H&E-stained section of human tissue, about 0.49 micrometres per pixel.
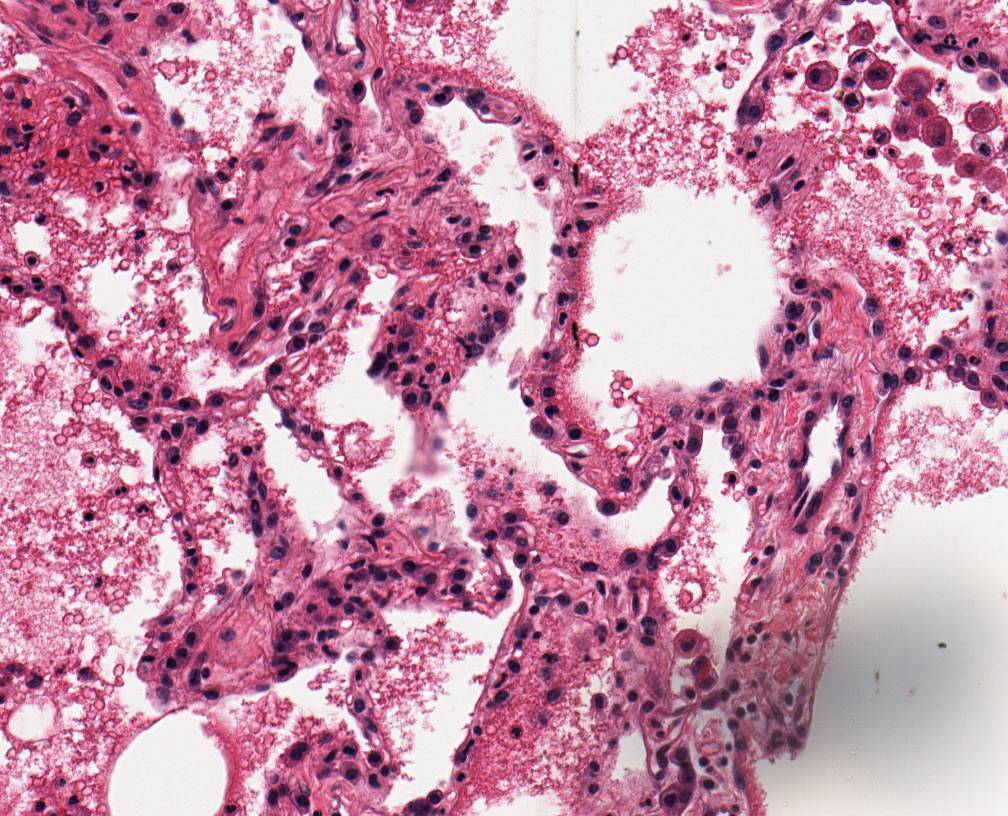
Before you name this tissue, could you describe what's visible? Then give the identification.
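Branching network of thin septa dividing the field into many irregular open spaces. Most spaces, particularly at left and right edges, filled with pink granular material mixed with red blood cells. Several septa thickened by wavy pink collagen fibres, clearest upper left and lower right. Upper right: cluster of large rounded cells, abundant pink cytoplasm, round nuclei, lying free within a space. Tissue: lung.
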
